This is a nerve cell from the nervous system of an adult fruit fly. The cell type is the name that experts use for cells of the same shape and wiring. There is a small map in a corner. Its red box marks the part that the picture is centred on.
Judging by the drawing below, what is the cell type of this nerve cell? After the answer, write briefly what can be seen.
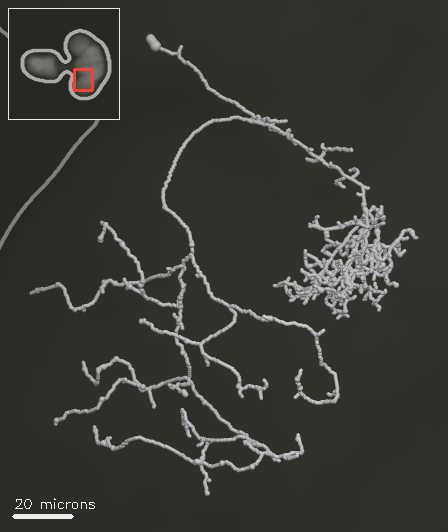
The cell type is LOLP1. Its broad class is optic-lobe intrinsic neuron. By the scale bar it is about 160 microns tall in this view. The picture shows dozens of branch ends.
